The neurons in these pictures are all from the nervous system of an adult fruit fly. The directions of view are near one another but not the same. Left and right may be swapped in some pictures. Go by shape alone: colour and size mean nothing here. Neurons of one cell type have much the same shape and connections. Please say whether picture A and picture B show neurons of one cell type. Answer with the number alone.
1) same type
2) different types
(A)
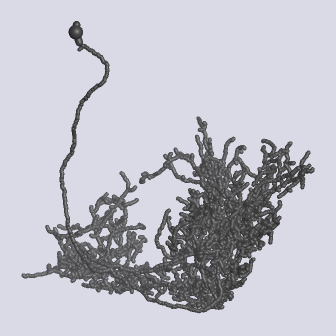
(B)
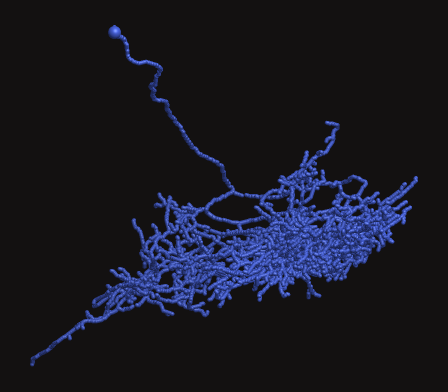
1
